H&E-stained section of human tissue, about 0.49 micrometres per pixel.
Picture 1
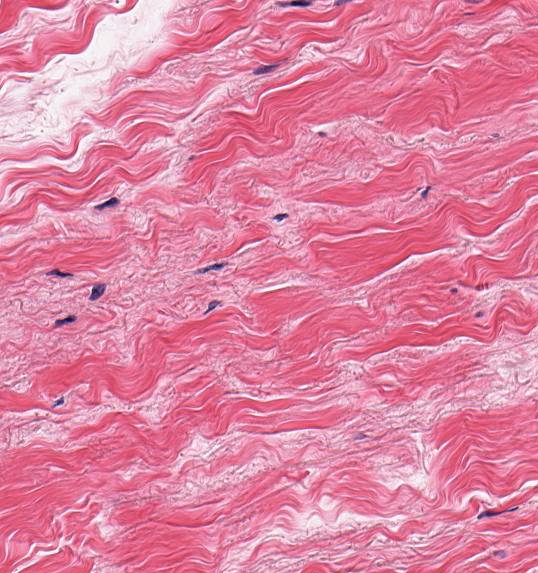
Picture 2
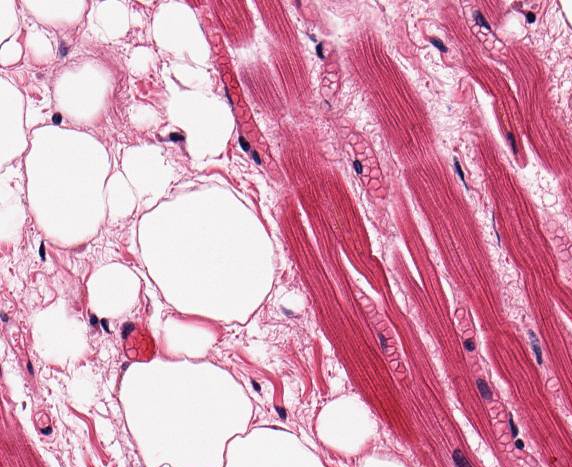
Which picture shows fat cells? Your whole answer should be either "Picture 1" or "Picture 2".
Picture 2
